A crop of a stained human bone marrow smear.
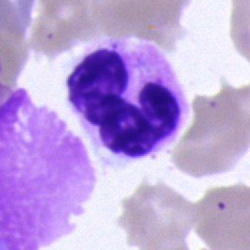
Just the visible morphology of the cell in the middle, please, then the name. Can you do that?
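Dense, dark purple chromatin is seen, with no visible nucleoli in the nucleus. A moderate rim of pale pinkish-lilac cytoplasm surrounds the nucleus. No large, coarse granules are present in the cytoplasm. The cell is a segmented neutrophil.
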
